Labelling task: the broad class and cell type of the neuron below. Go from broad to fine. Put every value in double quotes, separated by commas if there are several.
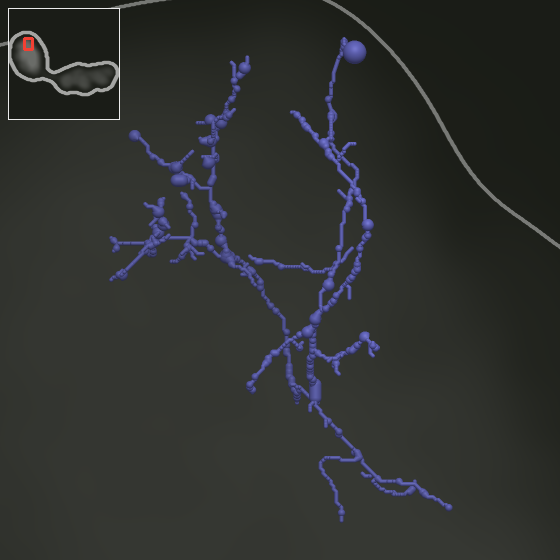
"central-brain intrinsic neuron", "CB2638"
